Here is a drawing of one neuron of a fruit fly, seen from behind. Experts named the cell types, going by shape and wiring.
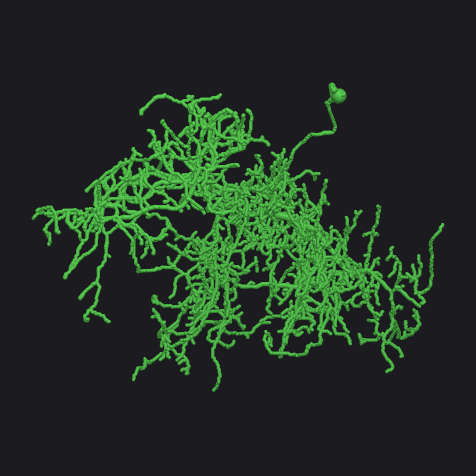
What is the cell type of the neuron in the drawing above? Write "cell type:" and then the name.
cell type: INXXX039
